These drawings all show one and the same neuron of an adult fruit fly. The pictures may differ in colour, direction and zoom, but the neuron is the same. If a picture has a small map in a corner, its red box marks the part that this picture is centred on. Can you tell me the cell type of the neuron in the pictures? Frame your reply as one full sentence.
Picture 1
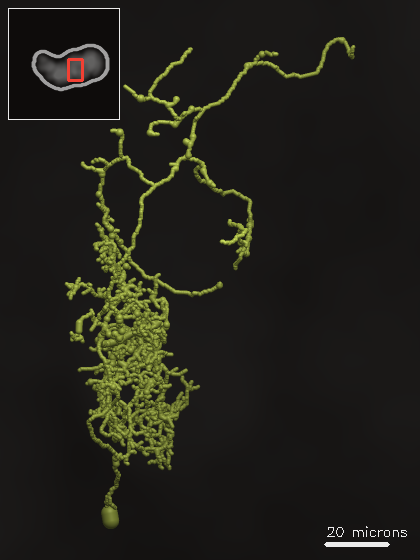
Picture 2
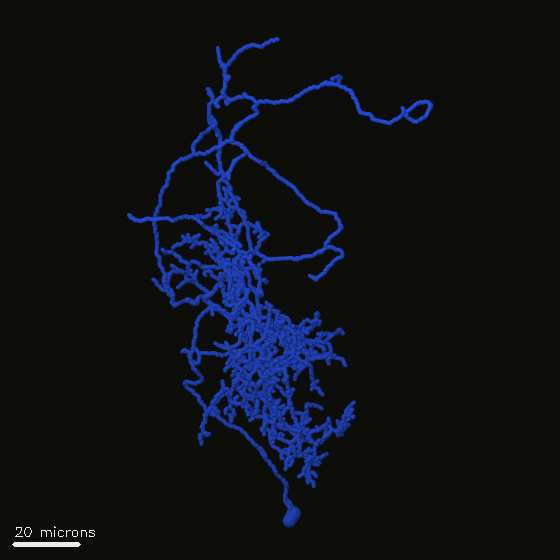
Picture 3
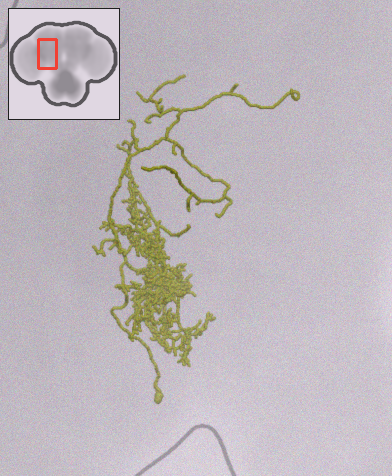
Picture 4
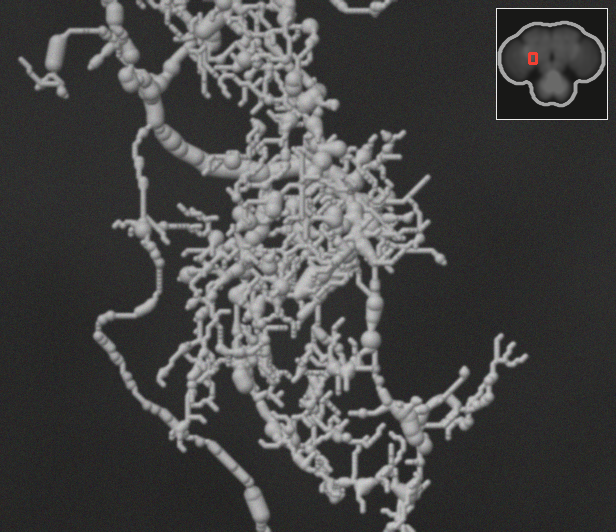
The cell type name for this neuron is vpoEN.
